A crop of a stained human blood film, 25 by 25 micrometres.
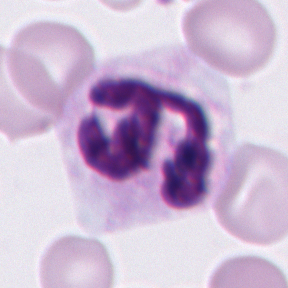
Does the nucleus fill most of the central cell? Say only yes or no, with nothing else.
No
